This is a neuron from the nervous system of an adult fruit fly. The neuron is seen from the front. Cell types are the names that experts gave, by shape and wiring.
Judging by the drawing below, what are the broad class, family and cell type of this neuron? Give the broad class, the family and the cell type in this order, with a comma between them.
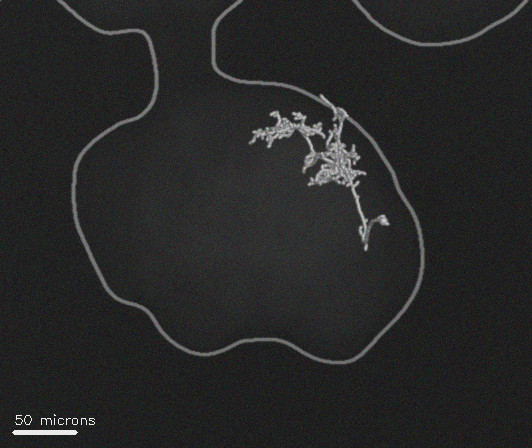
nerve-cord intrinsic neuron, hemilineage 16B, IN16B062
